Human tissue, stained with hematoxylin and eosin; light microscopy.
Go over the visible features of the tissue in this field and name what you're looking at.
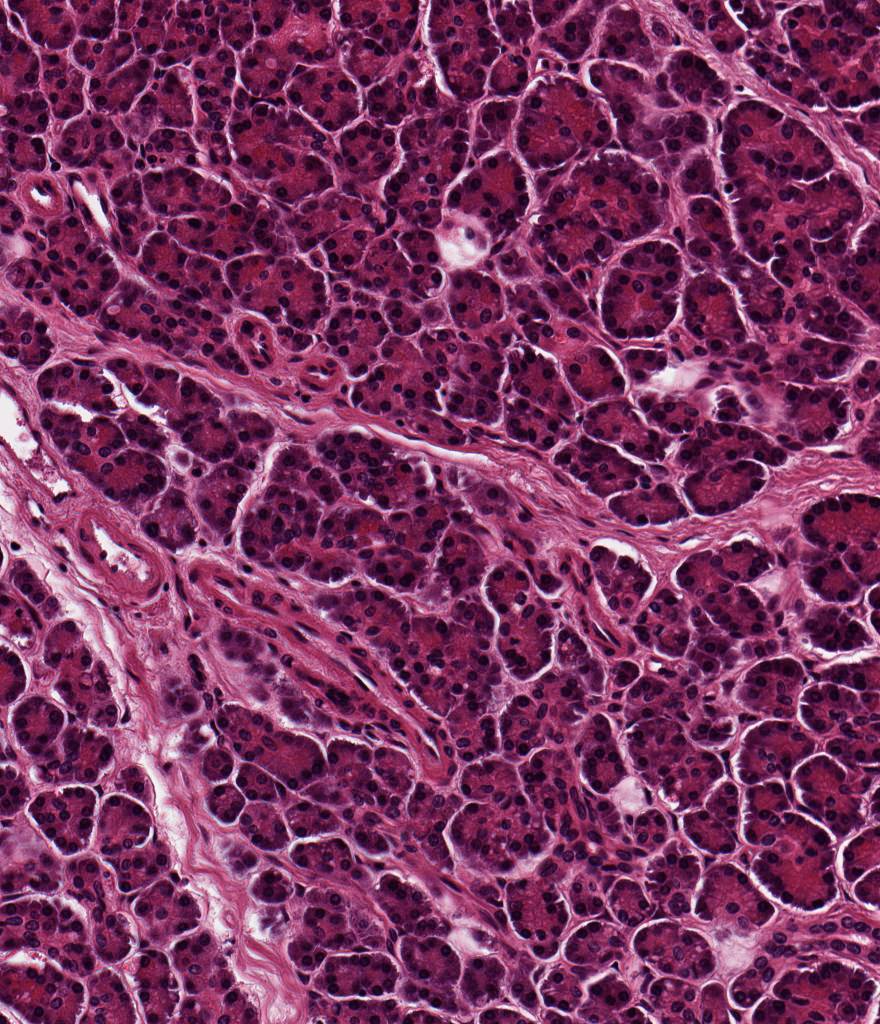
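Closely packed small glandular acini fill the field, grouped into lobules by thin fibrous septa. Each acinar cell has a round dark nucleus toward its base; cytoplasm stains deep red-pink toward the acinus centre, more purple basally. No pale mucous acini appear. So this is pancreas.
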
